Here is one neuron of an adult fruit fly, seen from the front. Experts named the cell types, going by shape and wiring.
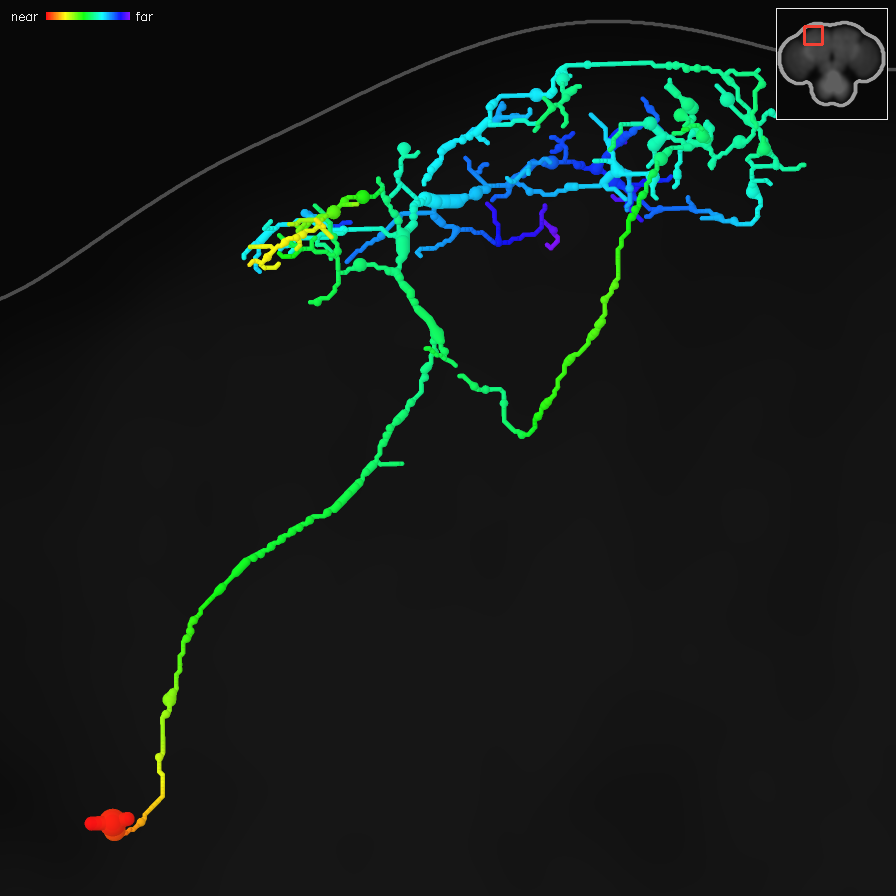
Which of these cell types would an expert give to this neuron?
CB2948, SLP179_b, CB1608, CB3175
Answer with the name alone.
CB1608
